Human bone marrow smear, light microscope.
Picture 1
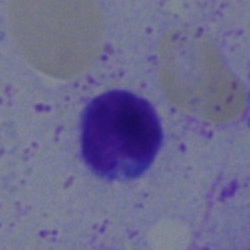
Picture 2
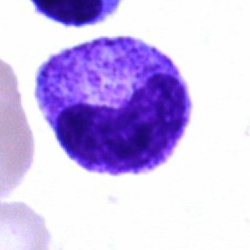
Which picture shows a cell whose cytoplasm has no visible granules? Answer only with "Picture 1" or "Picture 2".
Picture 1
